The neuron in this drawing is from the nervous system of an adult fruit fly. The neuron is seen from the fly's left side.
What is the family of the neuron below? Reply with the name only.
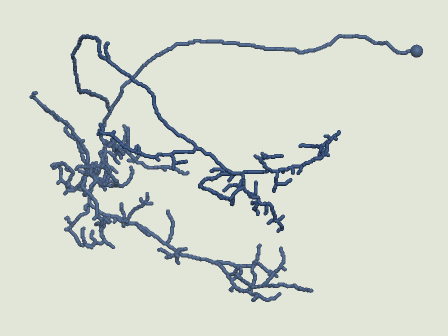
hemilineage DM5_central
